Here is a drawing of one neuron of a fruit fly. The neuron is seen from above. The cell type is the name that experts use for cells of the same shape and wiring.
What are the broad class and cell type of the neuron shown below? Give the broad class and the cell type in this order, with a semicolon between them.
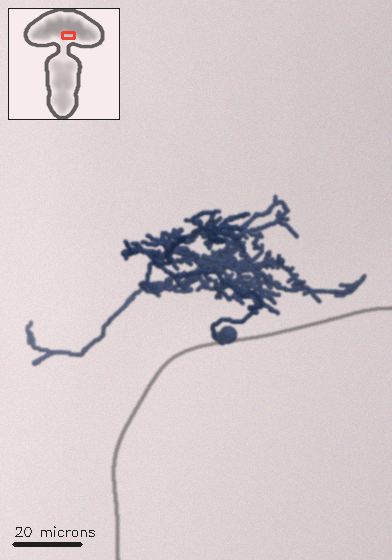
central-brain intrinsic neuron; PS237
